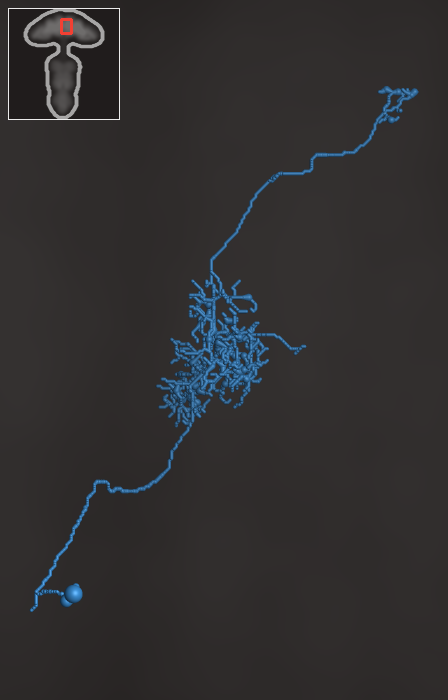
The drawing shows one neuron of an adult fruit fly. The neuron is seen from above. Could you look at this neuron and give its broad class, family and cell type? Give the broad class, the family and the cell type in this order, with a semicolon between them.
central-brain intrinsic neuron; class CX; FC2A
